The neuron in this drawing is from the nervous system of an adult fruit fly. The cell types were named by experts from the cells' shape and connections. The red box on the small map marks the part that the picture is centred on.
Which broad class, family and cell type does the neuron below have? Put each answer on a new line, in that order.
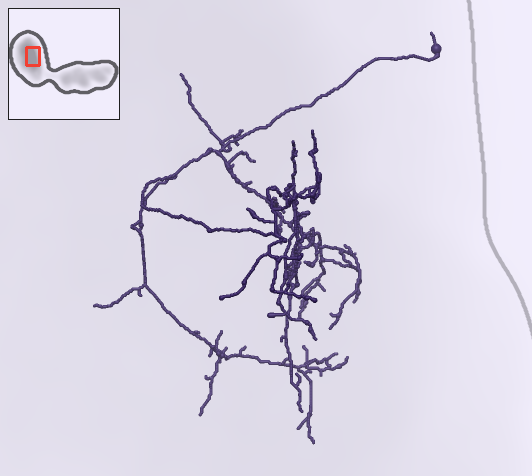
central-brain intrinsic neuron
hemilineage DM6_central1
CB3132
